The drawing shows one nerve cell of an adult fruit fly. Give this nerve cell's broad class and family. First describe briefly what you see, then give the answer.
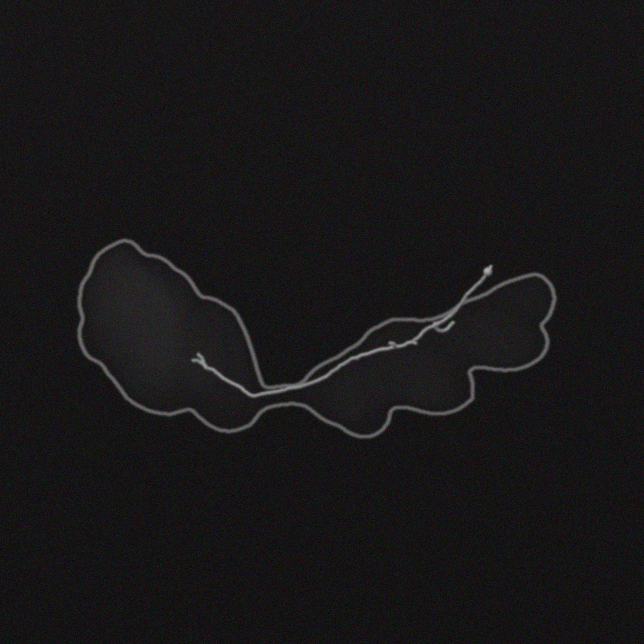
As drawn here it is wider than it is tall. Its broad class is sensory neuron ascending to the brain. Its family is called class mechanosensory proprioceptive.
